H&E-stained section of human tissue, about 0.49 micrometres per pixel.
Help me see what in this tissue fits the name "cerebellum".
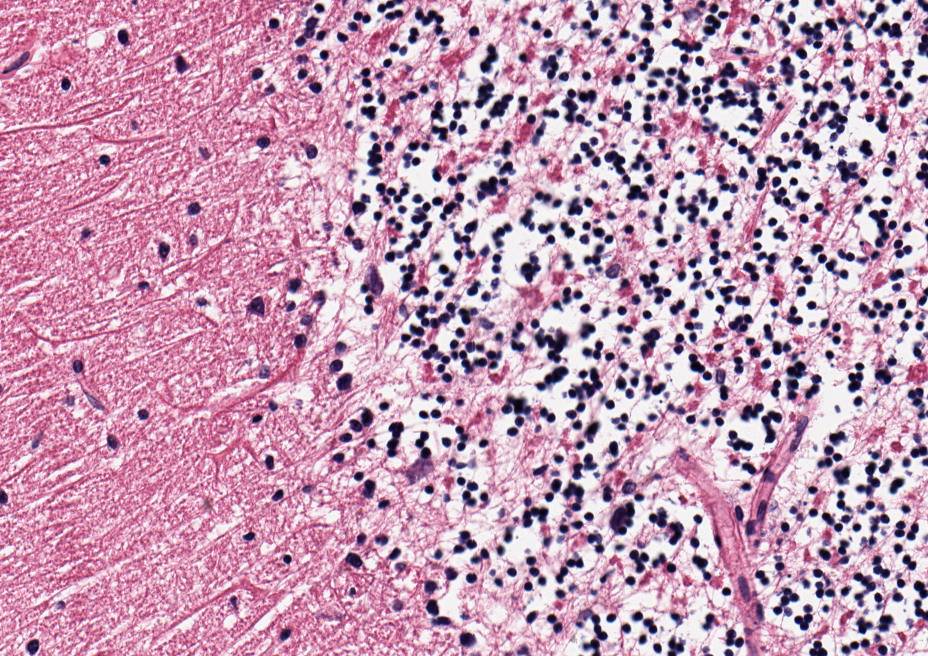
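Start with the right zone, crowded with small, round, very dark nuclei showing almost no cytoplasm. That crowding goes with the granular layer of the cerebellum.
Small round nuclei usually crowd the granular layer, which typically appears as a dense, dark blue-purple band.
Between those nuclei sit small pink cell-free patches and pale clear spaces. The left zone holds only sparse, scattered small nuclei, and fine pink fibres run through it in roughly parallel streaks. That zone goes with cerebellar white matter.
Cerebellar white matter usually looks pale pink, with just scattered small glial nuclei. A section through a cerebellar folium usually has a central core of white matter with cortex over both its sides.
Here the crowded zone lies only on the right, so that arrangement is not seen.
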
